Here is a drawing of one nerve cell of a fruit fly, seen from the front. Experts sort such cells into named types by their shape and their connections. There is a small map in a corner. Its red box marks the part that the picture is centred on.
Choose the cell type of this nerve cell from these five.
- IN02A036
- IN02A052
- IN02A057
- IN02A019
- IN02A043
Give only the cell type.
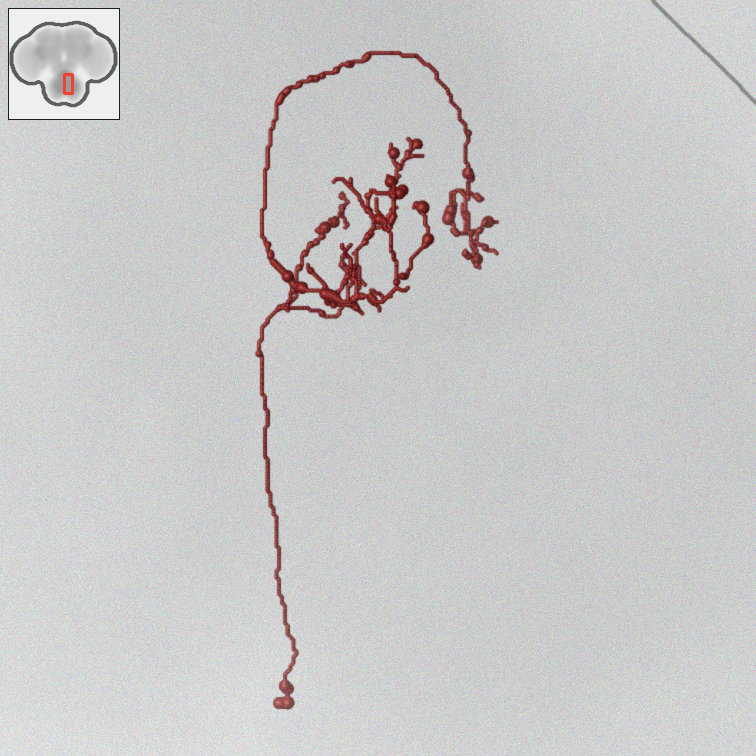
IN02A052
